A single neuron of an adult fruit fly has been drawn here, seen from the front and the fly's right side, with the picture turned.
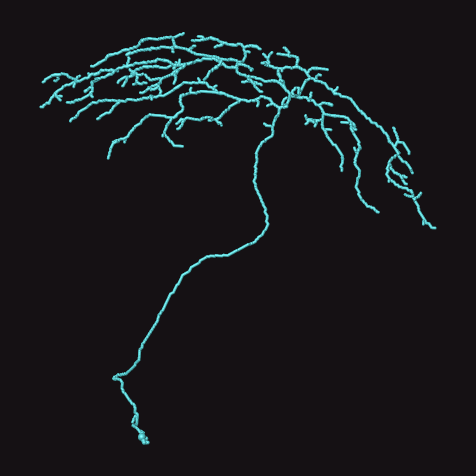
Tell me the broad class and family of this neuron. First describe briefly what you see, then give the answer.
Dozens of branch ends can be seen. As drawn here it is about as wide as it is tall. Its broad class is optic-lobe intrinsic neuron. Its family is Cm.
